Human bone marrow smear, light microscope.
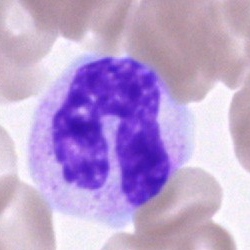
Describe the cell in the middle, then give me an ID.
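Look first at the nucleus: it is bent into a horseshoe, with its open side facing downward. Notice that its two arms are joined by a broad band of nuclear material, not a thin strand. The chromatin is coarse and clumped, and the cytoplasm holds fine pinkish granules. What you are looking at is a band neutrophil.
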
